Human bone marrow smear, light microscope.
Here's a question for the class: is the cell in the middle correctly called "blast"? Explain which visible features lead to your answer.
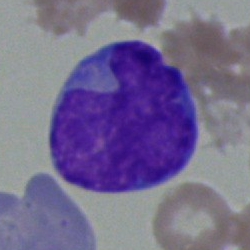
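Taking the outline to begin with, it is roughly round. Next, the nucleus fills most of the cell, which goes with blast.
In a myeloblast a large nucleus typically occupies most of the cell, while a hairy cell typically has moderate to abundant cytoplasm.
This point therefore also counts against hairy cell. Then the deep purple chromatin looks finely mottled rather than coarsely clumped, again going with blast.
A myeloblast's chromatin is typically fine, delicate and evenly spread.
Last, no granules are seen in the cytoplasm, in line with blast.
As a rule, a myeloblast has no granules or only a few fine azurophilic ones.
The visible cytoplasm is a pale blue patch at the upper left, where the nucleus is indented. On balance, blast fits.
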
